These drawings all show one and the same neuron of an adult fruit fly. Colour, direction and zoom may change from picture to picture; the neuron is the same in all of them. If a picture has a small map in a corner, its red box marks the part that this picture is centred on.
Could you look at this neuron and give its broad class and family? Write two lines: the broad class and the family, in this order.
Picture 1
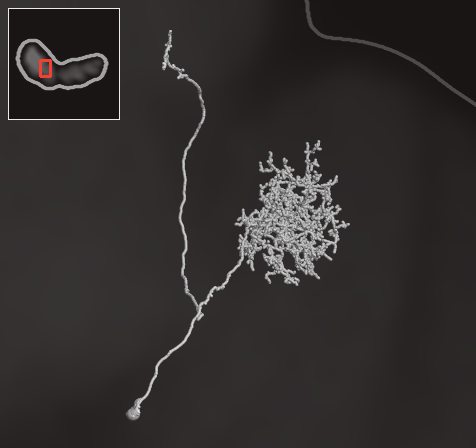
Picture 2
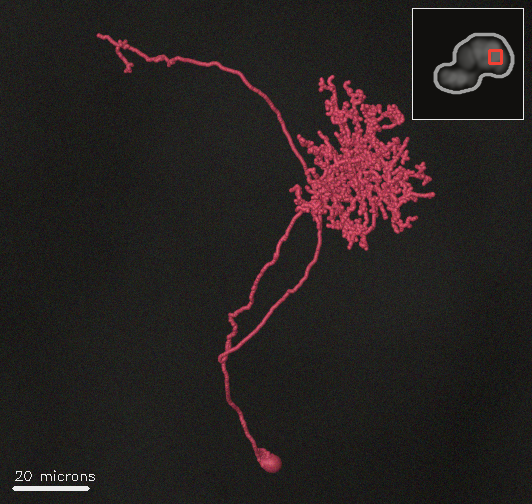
visual projection neuron
LC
